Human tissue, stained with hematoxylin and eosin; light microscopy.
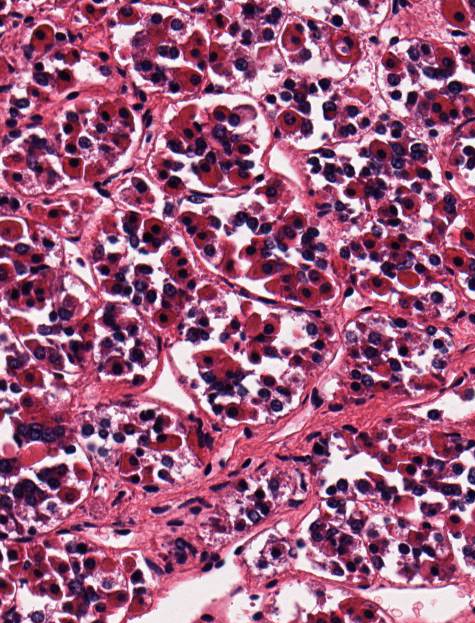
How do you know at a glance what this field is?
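Shown here is the pars distalis of the pituitary. Cells are grouped throughout in rounded nests separated by thin partitions, each nest lacking a central lumen. Within nests, cells with bright red cytoplasm mingle with pale or scanty ones; nuclei are small, round and dark.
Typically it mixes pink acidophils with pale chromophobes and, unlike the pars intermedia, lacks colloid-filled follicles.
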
